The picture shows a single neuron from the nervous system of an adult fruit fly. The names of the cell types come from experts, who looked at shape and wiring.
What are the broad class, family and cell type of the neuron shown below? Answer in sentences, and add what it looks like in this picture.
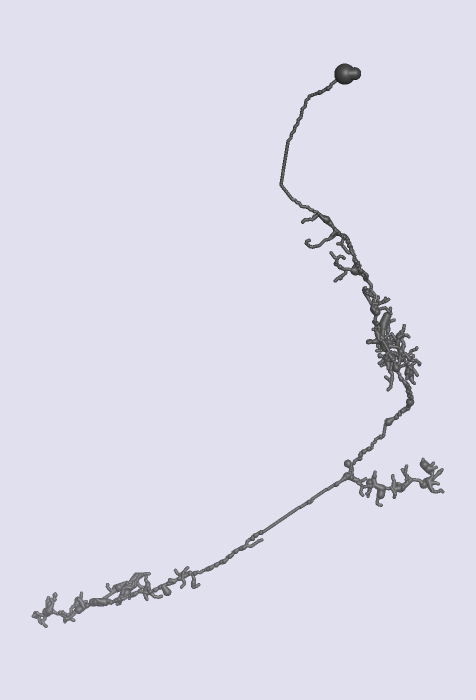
It is an optic-lobe intrinsic neuron. Its family is TmY. Its cell type is TmY5a. The cell body is at the upper right of the picture. The picture shows dozens of branch ends.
